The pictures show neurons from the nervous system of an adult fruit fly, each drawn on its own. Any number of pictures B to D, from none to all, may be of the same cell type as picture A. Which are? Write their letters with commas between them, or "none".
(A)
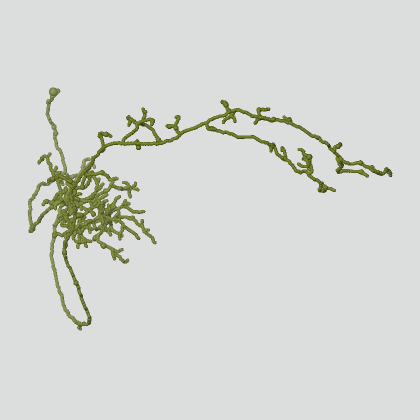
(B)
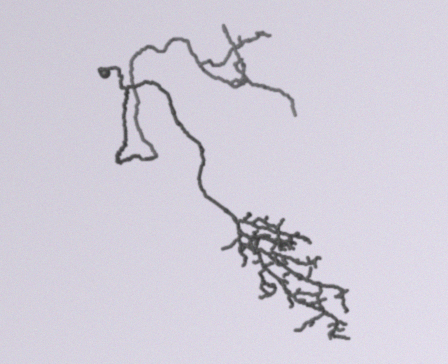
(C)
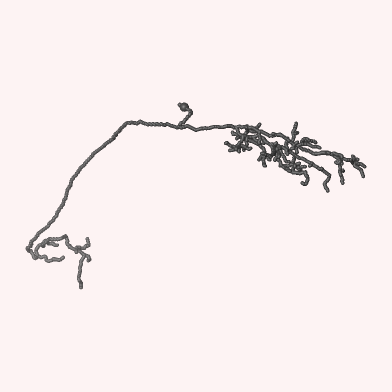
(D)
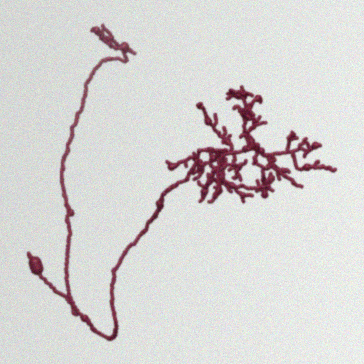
none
